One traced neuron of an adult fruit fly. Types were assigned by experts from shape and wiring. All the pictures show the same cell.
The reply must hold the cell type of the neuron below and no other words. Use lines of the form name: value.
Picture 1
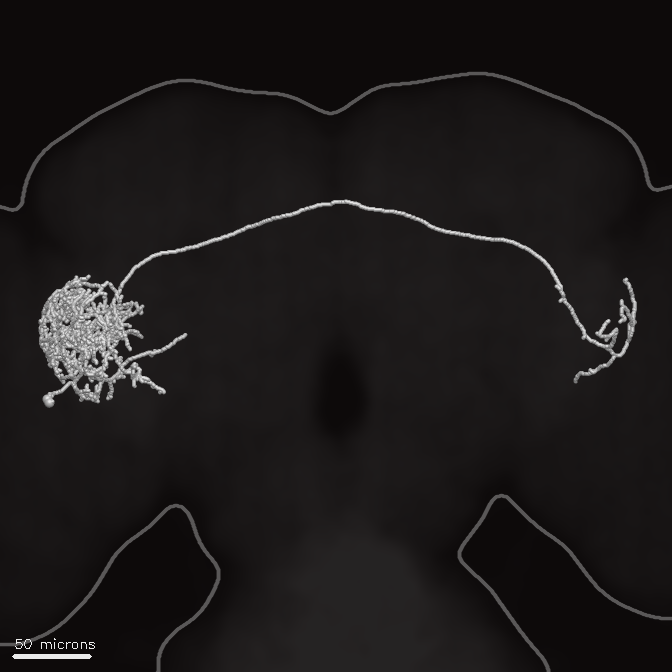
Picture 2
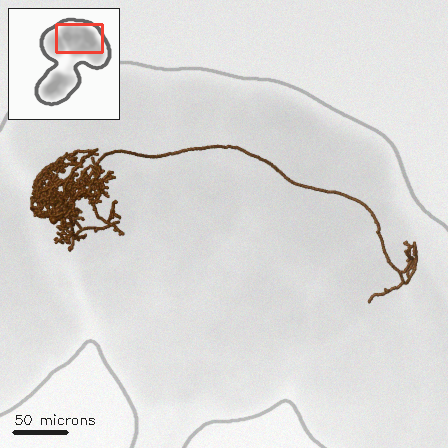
cell type: CB3427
